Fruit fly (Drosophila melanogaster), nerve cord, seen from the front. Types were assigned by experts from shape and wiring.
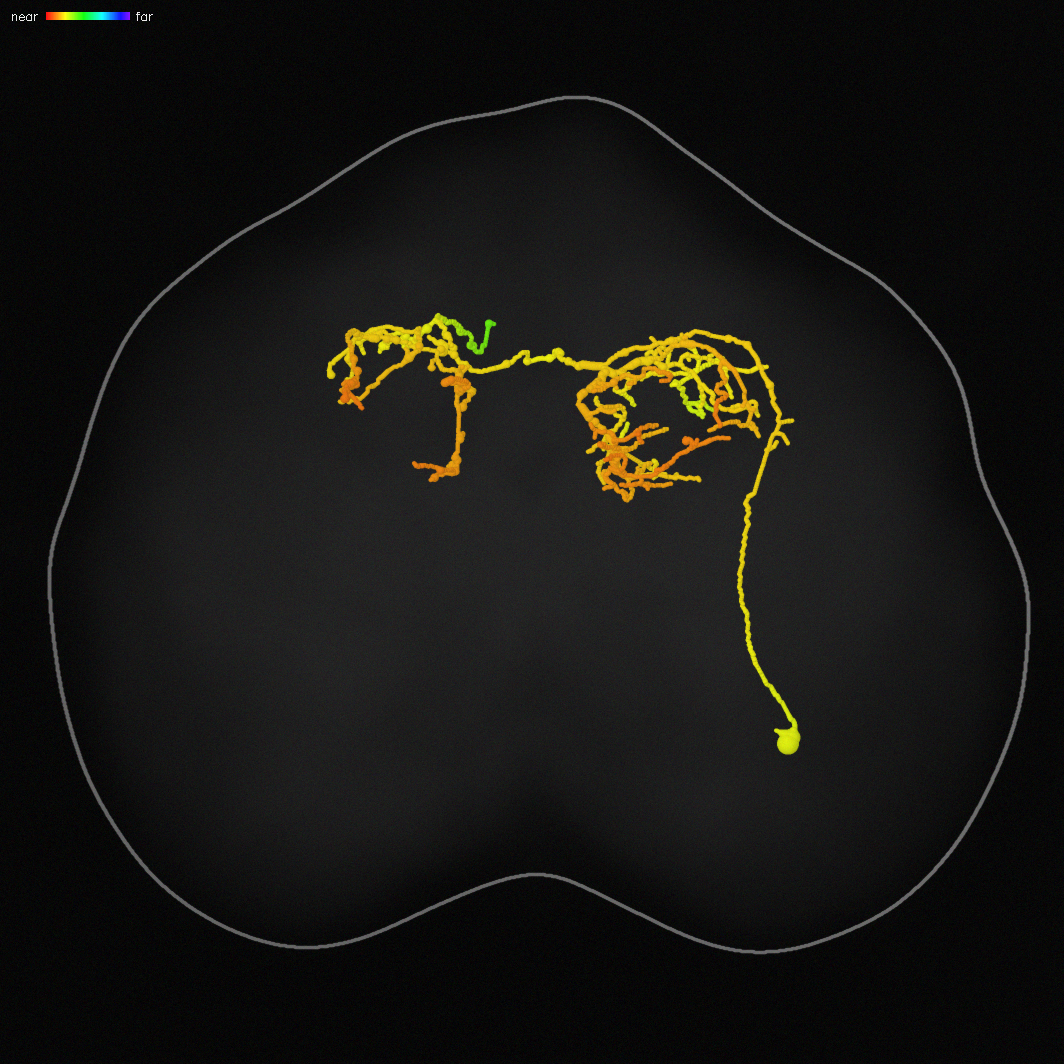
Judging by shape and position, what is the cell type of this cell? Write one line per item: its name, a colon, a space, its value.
cell type: IN06A047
